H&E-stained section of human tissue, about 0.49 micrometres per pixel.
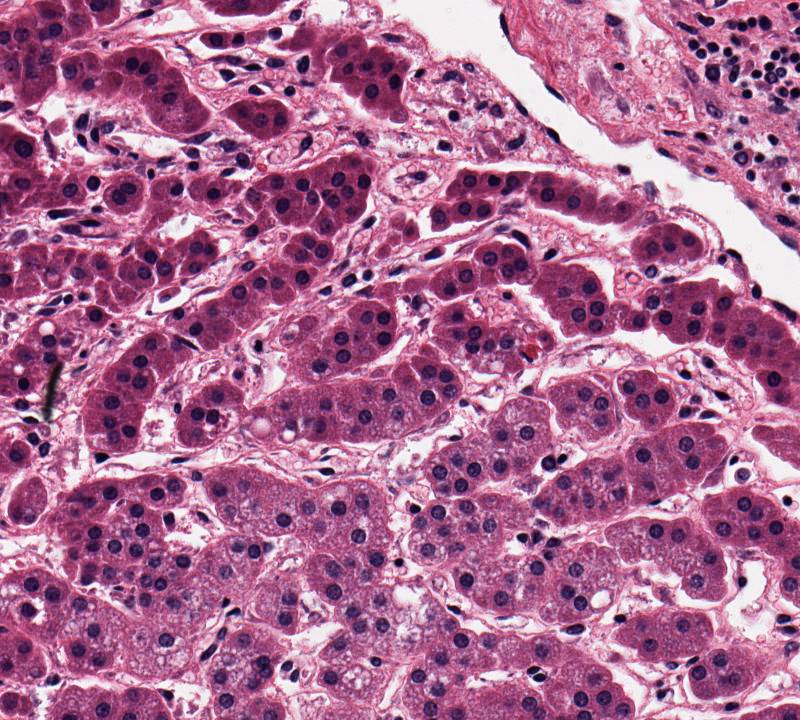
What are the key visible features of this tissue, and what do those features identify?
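The cells lie in irregular cords and nests, separated throughout by thin strands of loose, pale stroma holding scattered small dark elongated nuclei. Within the cords the cells are large and polygonal, with abundant pink granular cytoplasm. In the lower half the cytoplasm holds many small clear vacuoles, more than in the upper half. This is adrenal gland.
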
